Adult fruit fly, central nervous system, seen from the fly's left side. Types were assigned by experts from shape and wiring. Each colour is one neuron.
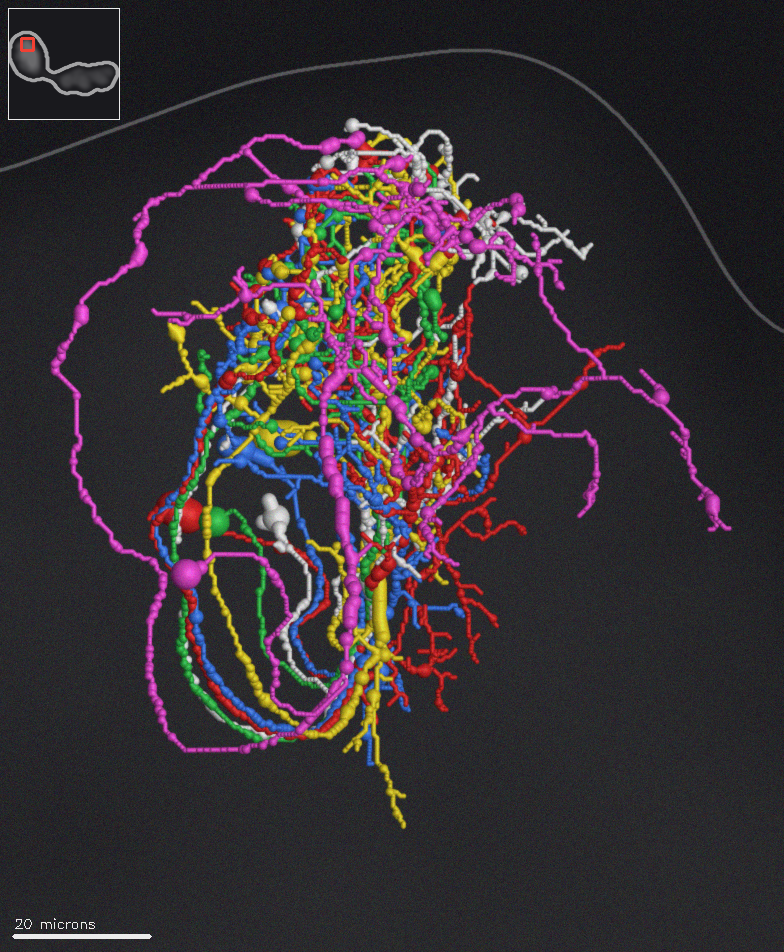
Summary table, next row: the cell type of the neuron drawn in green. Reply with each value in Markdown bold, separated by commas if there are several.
**SLP041**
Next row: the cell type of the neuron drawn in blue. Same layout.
**CB1419**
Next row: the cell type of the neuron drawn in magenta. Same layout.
**CB2797**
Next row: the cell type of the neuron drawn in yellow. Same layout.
**CB1593**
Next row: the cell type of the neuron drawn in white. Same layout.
**CB1923**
